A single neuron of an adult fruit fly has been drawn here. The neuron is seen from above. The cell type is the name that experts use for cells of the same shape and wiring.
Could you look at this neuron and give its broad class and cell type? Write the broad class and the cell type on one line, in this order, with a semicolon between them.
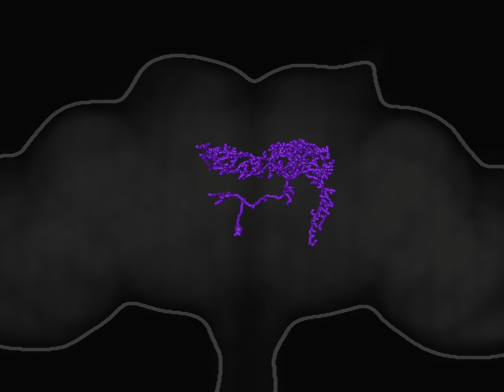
central-brain intrinsic neuron; GNG213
